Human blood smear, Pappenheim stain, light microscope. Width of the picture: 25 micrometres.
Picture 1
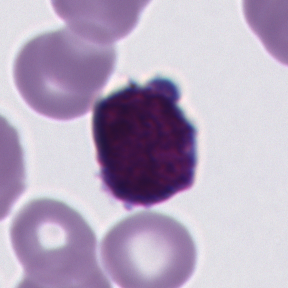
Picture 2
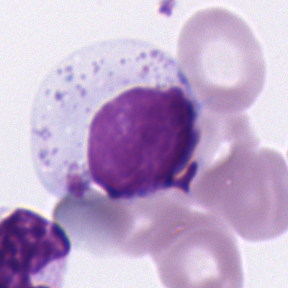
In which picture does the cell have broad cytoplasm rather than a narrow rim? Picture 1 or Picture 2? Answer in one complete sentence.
Picture 2 holds the cell with plentiful cytoplasm.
